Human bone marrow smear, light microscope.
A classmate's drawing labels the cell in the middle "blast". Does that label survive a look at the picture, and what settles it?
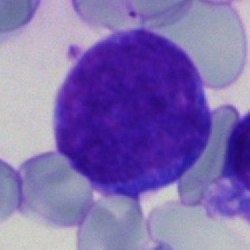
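I see a round, smooth outline and only a thin deep-blue rim of cytoplasm, clearest along the lower edge. The chromatin is fine and evenly deep purple, without coarse clumps, and I find no granules or vacuoles.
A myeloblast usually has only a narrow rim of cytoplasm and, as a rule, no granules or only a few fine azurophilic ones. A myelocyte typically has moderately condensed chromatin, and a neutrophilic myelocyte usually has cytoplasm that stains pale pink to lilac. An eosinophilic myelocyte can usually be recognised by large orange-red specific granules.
The thin rim and the absent granules speak for blast. Against myelocyte stand the fine, unclumped chromatin, the deep-blue rather than pink-lilac cytoplasm and the lack of orange-red granules. Blast, then, is the name I would keep.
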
